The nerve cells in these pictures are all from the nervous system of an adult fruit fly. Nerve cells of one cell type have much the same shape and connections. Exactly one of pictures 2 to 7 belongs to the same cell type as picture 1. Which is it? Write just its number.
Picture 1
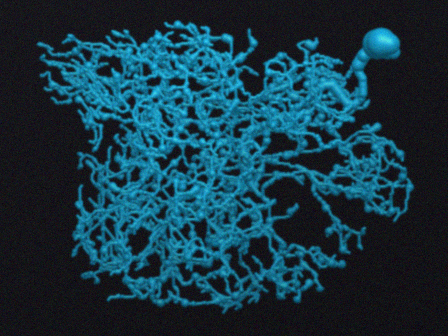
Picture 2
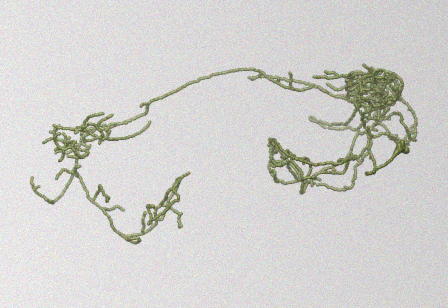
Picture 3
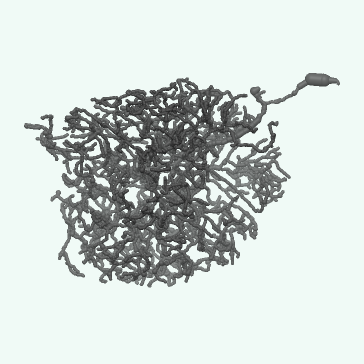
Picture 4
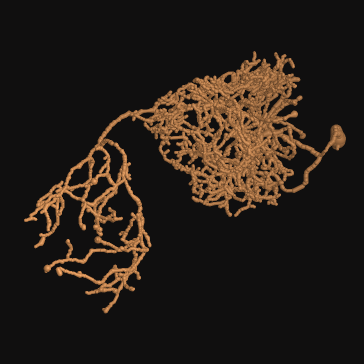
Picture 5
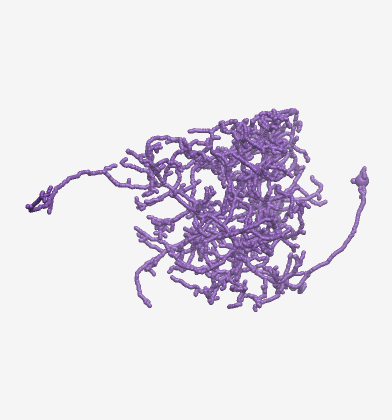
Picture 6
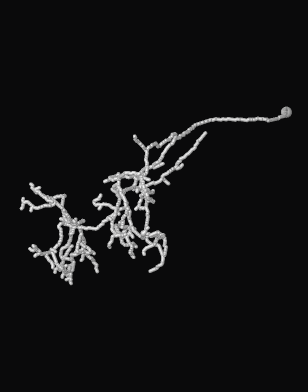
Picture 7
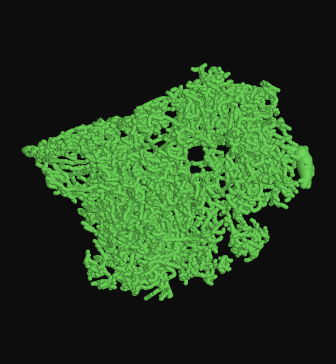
3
